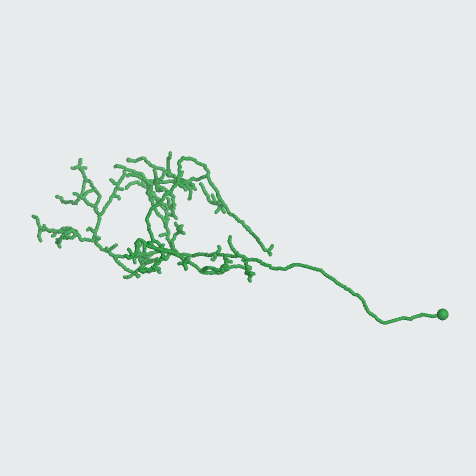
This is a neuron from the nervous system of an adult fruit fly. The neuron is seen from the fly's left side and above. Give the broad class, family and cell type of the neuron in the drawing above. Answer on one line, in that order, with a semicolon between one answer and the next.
central-brain intrinsic neuron; hemilineage DM6_dorso_lateral; SIP073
